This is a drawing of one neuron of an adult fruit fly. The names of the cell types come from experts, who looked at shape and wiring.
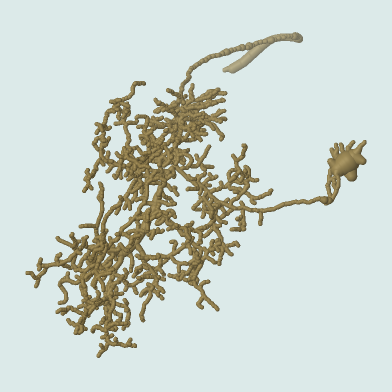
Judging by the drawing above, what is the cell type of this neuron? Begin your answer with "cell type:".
cell type: GNG653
